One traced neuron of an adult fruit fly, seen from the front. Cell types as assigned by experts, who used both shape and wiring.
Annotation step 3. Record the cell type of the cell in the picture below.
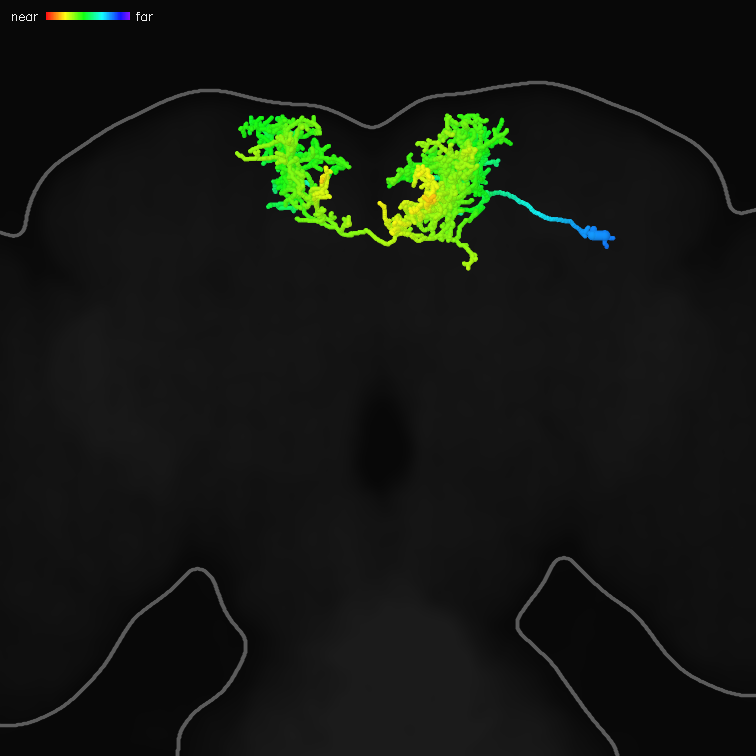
SMP181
